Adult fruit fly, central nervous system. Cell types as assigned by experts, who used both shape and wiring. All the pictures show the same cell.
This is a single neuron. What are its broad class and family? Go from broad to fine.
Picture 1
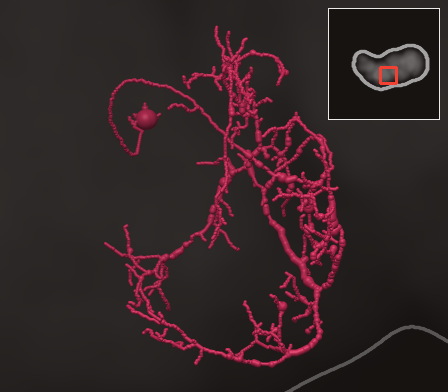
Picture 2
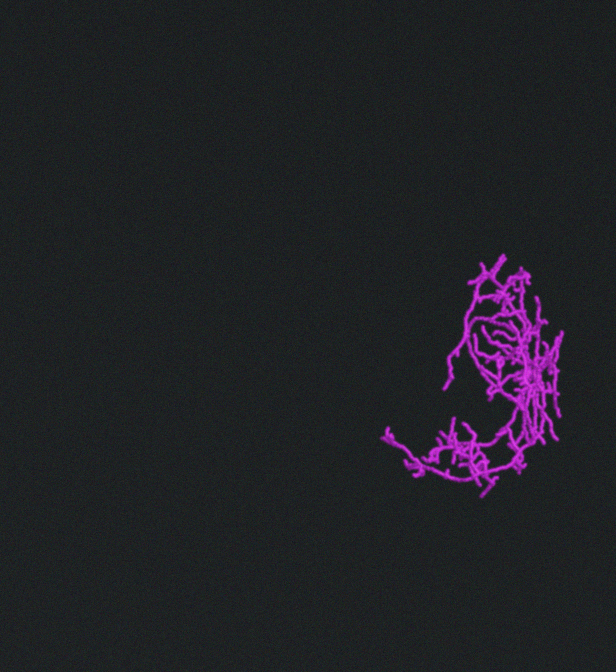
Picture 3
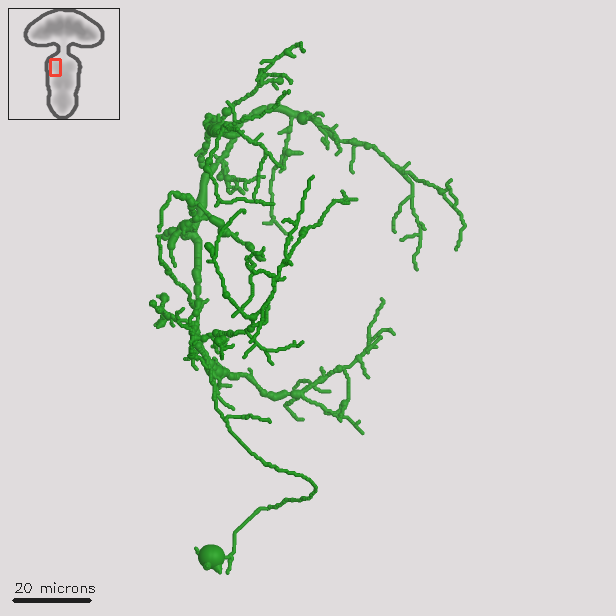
nerve-cord intrinsic neuron; hemilineage 03A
